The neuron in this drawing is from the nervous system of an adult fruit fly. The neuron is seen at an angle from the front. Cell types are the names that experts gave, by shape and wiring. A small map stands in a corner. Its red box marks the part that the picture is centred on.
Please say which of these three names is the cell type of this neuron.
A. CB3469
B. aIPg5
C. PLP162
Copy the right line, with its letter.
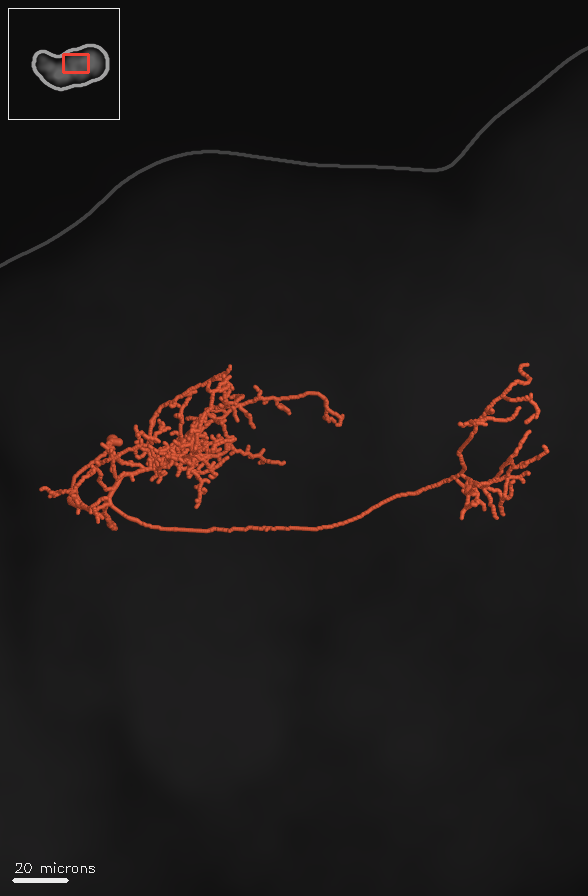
C. PLP162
